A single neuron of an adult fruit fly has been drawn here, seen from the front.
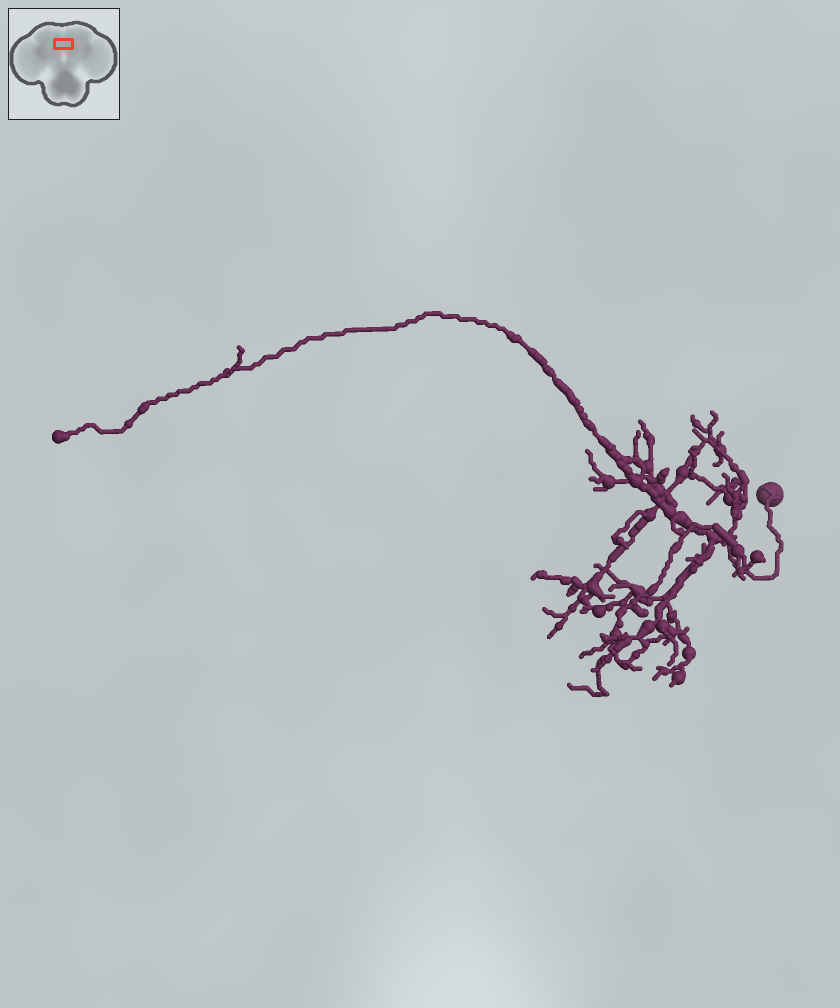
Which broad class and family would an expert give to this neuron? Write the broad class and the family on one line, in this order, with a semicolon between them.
central-brain intrinsic neuron; class CX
